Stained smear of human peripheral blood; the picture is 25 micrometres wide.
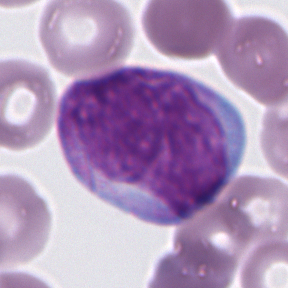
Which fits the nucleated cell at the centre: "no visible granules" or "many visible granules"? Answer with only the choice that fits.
No visible granules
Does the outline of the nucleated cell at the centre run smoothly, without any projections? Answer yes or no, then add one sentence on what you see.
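Yes. No projections stand out from the cell surface.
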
